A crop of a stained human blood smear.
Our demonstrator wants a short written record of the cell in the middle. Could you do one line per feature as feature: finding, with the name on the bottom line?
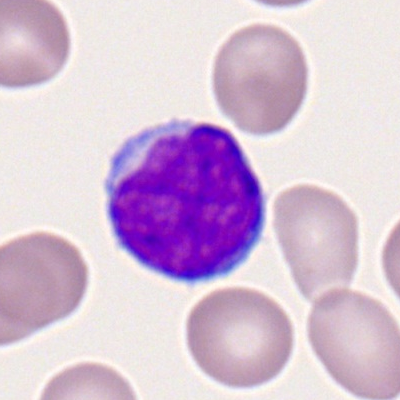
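Shape: roughly round
Chromatin: dark purple, clumped, paler patches between clumps
Nucleoli: none seen
Granules: none visible in cytoplasm
Cell type: lymphocyte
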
